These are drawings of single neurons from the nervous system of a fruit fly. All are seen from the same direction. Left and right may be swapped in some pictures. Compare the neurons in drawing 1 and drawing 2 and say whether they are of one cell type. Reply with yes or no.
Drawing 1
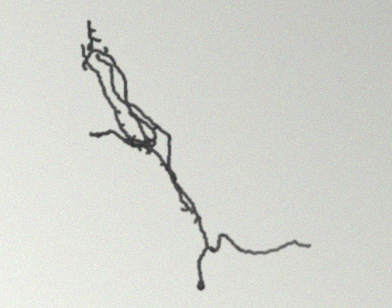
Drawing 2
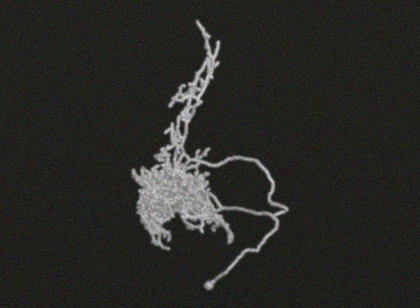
no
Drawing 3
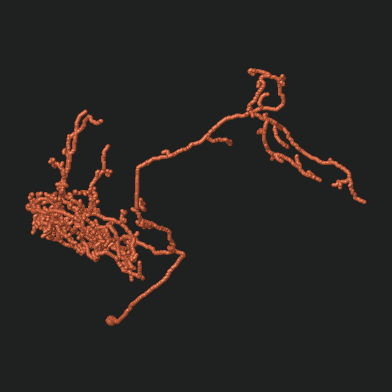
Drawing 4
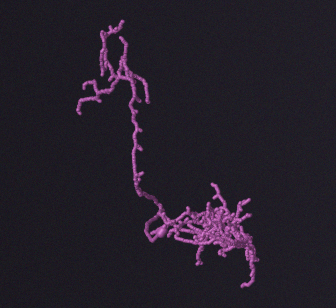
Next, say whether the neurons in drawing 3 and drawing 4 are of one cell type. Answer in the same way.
yes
